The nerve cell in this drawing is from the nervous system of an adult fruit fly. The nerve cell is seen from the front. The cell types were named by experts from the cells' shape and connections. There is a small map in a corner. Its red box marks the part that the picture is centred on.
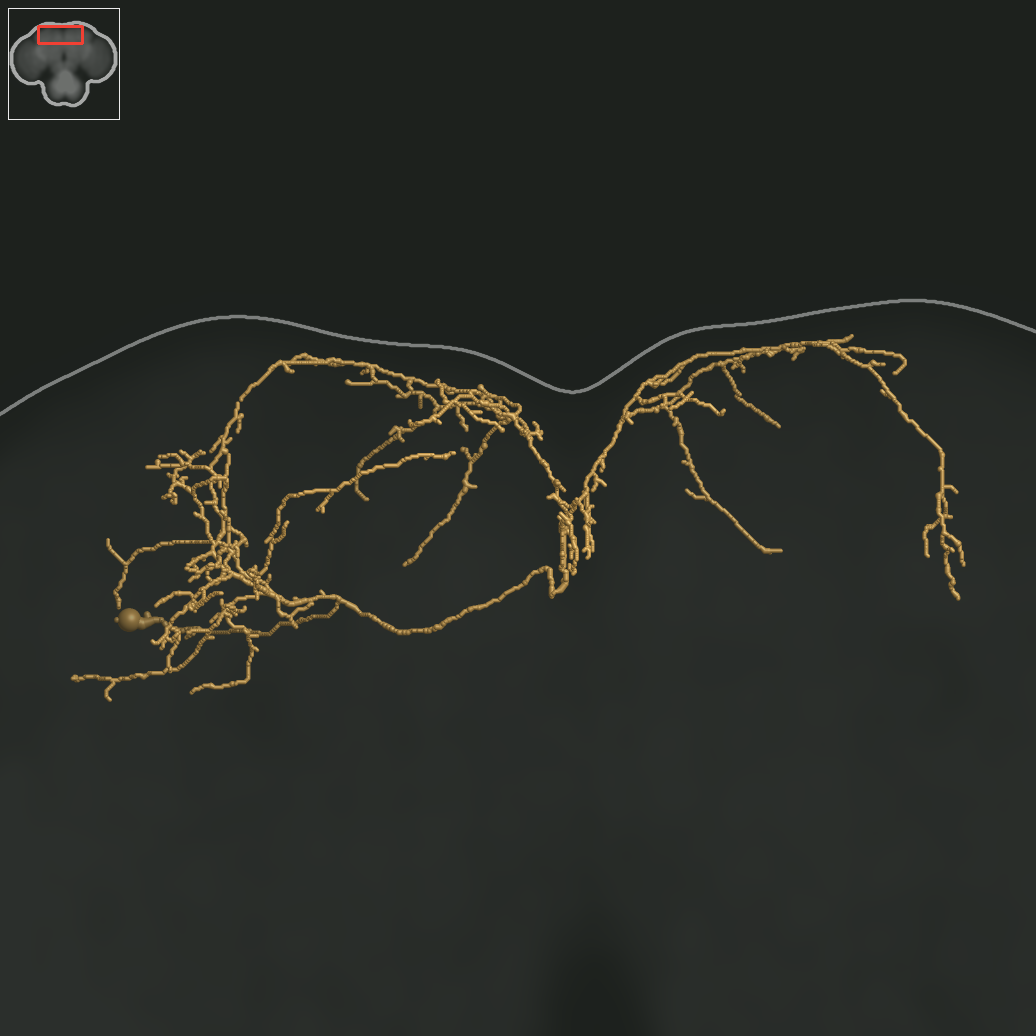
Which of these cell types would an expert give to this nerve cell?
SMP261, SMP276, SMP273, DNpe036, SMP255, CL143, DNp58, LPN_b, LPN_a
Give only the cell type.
SMP276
